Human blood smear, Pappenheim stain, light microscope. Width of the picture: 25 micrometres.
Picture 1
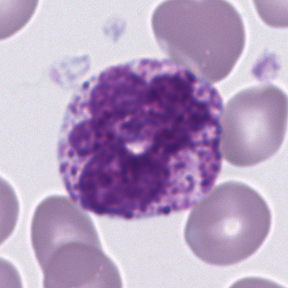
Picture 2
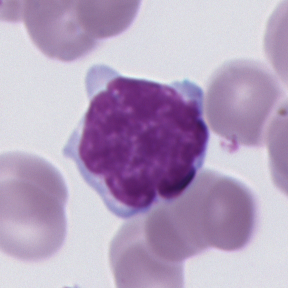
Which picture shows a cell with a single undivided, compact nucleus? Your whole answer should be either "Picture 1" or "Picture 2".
Picture 2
